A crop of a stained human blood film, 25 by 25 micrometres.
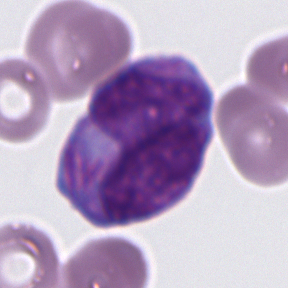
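Atypical promyelocyte at the centre of a stained human peripheral blood smear, measuring about 17 by 12 micrometres. Its outline is angular, made up of several fairly straight edges. The nucleus occupies most of the cell, and its dark purple chromatin is finely mottled rather than coarsely clumped. The largest stretch of cytoplasm lies at the lower left, where thin reddish streaks run through the pale background.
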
